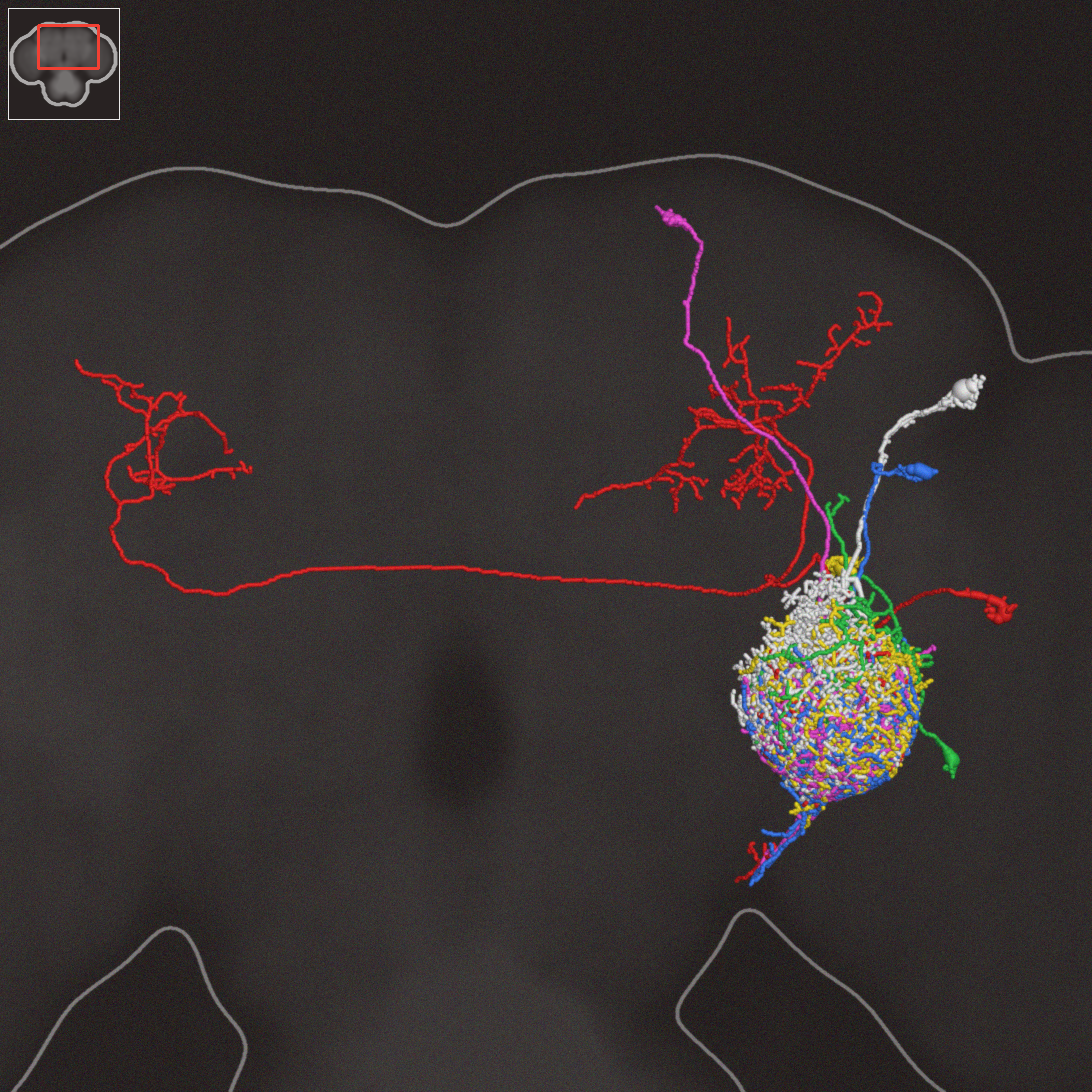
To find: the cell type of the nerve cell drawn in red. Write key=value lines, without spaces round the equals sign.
cell_type=AVLP257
